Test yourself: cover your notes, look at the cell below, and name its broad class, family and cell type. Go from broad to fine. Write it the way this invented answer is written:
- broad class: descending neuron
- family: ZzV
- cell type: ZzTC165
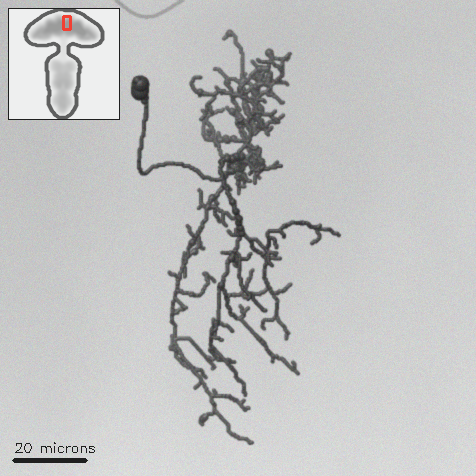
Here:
- broad class: central-brain intrinsic neuron
- family: hemilineage SMPad3
- cell type: SMP124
